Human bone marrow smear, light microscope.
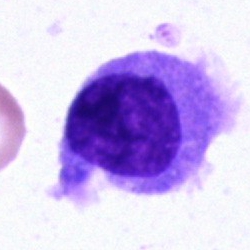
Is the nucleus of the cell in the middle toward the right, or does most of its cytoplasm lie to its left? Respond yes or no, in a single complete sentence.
No, the nucleus of this cell is positioned toward the left side.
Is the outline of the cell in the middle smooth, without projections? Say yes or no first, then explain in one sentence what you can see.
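No. The cell outline is irregular, with a ragged, frayed edge that is most obvious on the right side.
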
